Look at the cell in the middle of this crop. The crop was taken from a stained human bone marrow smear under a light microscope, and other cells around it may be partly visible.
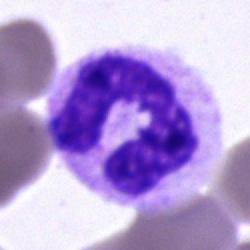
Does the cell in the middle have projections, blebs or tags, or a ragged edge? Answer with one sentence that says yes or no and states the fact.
No, by its outline the cell is smooth and even.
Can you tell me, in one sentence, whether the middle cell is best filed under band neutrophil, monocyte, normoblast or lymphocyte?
The single cell at the center of the crop is a band neutrophil.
